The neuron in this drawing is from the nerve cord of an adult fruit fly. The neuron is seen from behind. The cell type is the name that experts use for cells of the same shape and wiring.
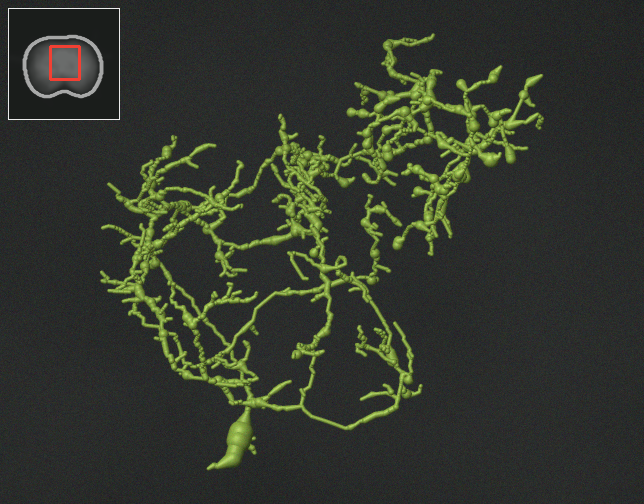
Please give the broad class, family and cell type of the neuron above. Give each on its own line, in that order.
efferent neuron of the nerve cord
hemilineage 00B
EN00B023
